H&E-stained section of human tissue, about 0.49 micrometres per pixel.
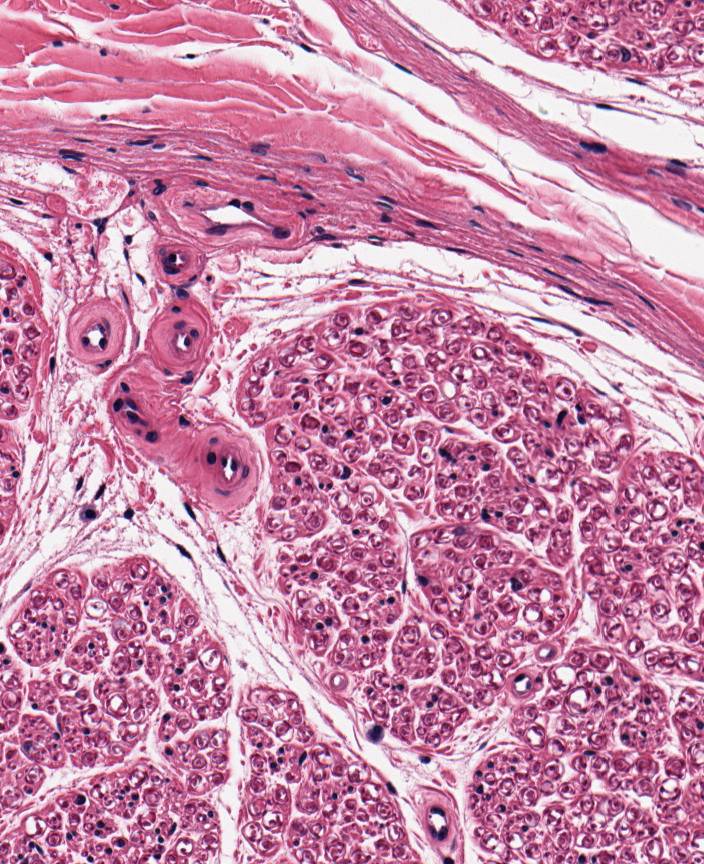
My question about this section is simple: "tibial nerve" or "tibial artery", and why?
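It's tibial nerve. The bundles are filled with closely packed small round fibre profiles, each a pale halo ringed in pink around a central pink dot.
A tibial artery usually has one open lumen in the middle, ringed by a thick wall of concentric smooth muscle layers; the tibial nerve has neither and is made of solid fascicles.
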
